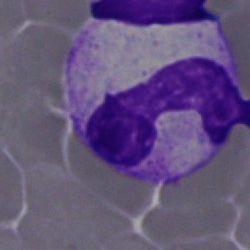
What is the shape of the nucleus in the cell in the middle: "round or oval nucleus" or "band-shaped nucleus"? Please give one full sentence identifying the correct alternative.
This cell has a nucleus bent into a band, not split into lobes.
